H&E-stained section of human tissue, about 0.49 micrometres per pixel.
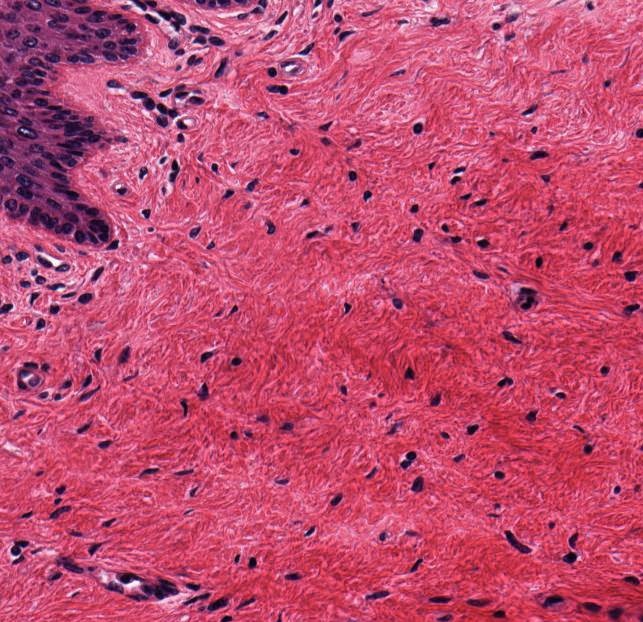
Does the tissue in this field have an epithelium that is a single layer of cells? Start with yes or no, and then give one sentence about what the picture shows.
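No. The epithelium at the upper left is stratified, with crowded dark-staining basal nuclei along its border with the stroma.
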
